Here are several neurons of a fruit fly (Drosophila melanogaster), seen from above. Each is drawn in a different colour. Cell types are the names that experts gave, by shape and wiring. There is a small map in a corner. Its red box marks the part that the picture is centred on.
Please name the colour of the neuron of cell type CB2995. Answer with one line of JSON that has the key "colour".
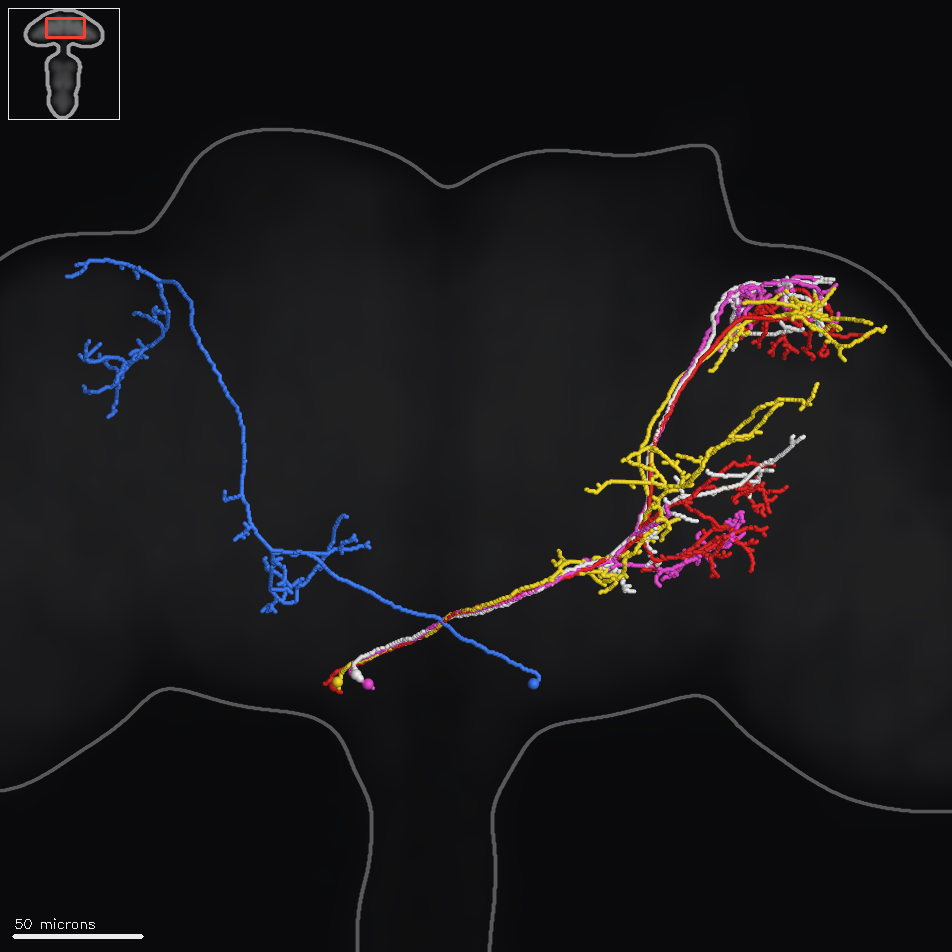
{"colour": "magenta"}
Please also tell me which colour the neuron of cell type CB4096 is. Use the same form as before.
{"colour": "blue"}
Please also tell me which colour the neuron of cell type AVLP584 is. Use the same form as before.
{"colour": "red"}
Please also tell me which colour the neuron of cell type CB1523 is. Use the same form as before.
{"colour": "white"}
